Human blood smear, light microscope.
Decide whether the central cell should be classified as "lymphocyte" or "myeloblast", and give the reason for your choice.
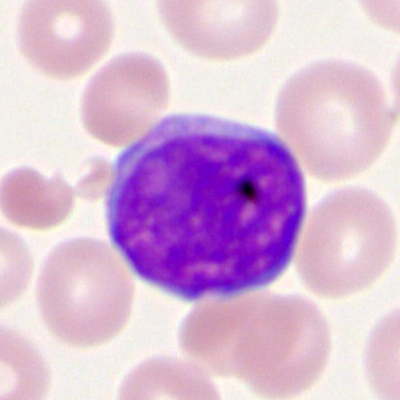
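This is a myeloblast. The deciding feature is the purple chromatin, which is mottled with many small pale patches.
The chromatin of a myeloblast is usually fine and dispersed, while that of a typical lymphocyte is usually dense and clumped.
The cytoplasm forms only a very thin rim around the nucleus, and the cell outline is roughly round with a few slightly flattened sides. A tiny black dot lies in the nucleus just right of its centre.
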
